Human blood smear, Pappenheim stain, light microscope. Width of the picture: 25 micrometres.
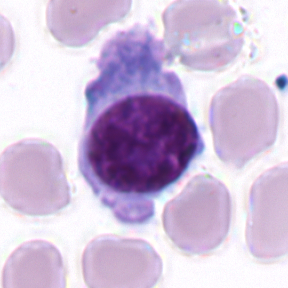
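Plasma cell with a round nucleus and an irregular outline, ragged and frayed at the top. No distinct granules appear in the cytoplasm, which bulges out at the bottom of the cell as a small rounded lobe.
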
